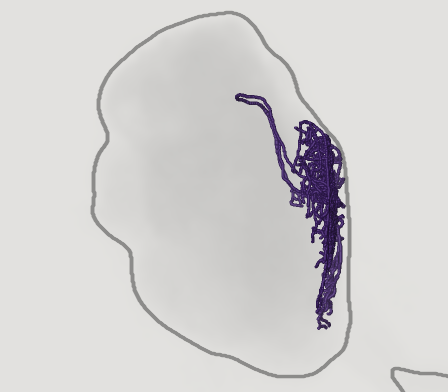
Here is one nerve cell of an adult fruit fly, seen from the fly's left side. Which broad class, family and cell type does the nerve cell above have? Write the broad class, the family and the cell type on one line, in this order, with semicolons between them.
optic-lobe intrinsic neuron; dCal; dCal1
